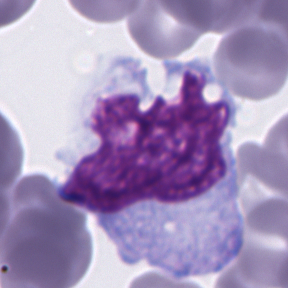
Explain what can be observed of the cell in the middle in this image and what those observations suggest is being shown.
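The nucleus stains deep purple, set in pale greyish blue cytoplasm that holds no coarse dark granules. Along its upper side, the outline of the cell is frayed and wispy. The cell is a monocyte.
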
